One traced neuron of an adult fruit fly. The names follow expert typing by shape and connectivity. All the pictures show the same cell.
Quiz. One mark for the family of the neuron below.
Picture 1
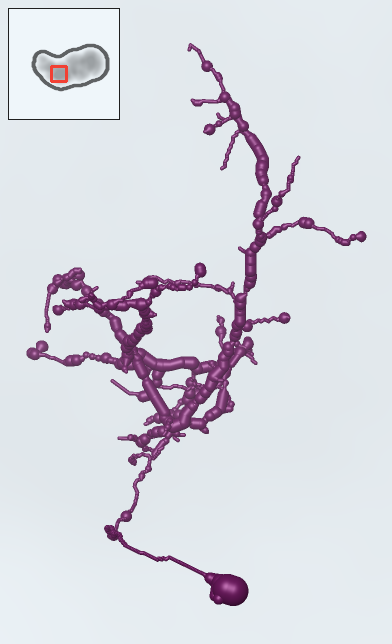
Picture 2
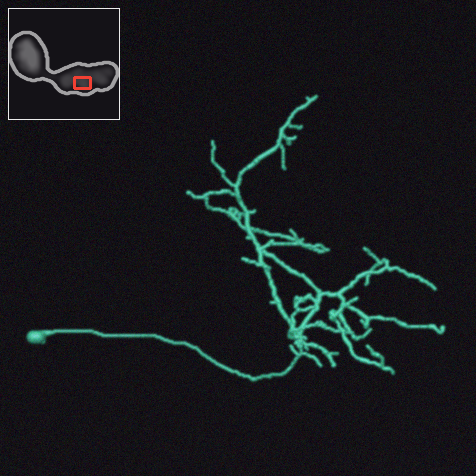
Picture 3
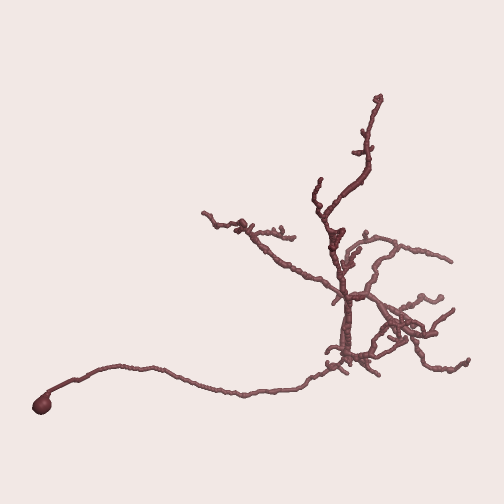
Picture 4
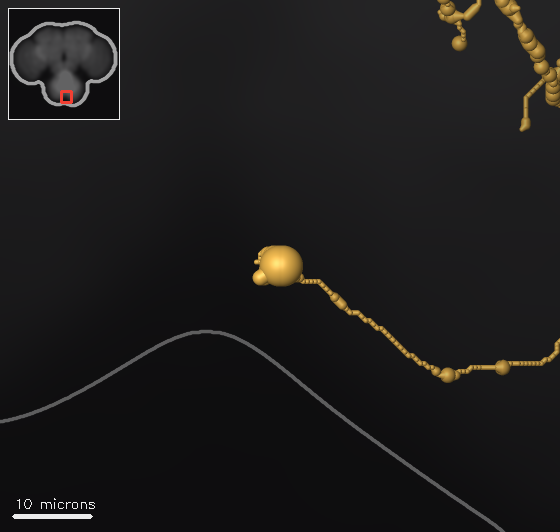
hemilineage 13B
